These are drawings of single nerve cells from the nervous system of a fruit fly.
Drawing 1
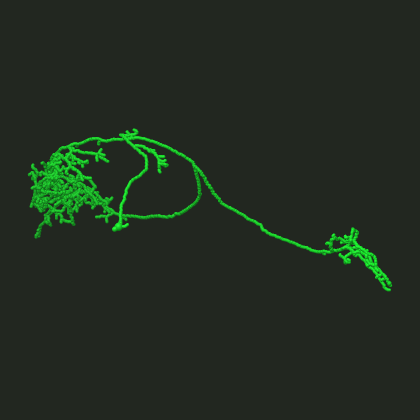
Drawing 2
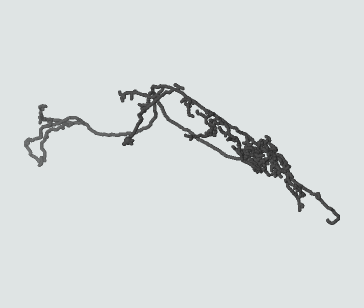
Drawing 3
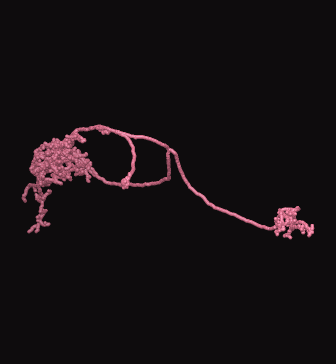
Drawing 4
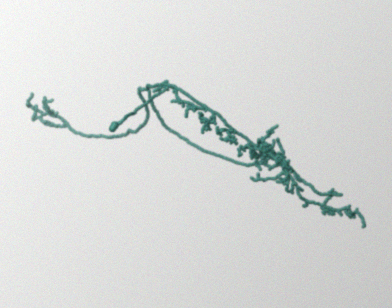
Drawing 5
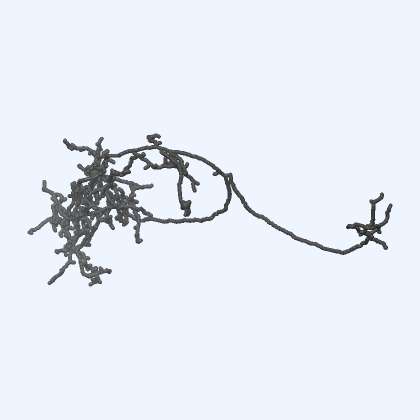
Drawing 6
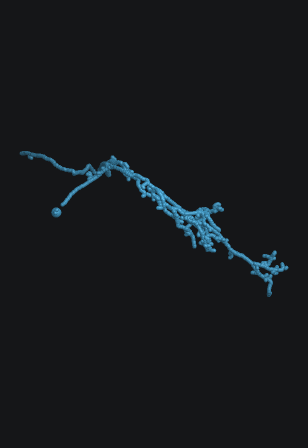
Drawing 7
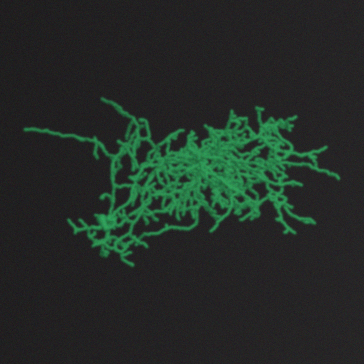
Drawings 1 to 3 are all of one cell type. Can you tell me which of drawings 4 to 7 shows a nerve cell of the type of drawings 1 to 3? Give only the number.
4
